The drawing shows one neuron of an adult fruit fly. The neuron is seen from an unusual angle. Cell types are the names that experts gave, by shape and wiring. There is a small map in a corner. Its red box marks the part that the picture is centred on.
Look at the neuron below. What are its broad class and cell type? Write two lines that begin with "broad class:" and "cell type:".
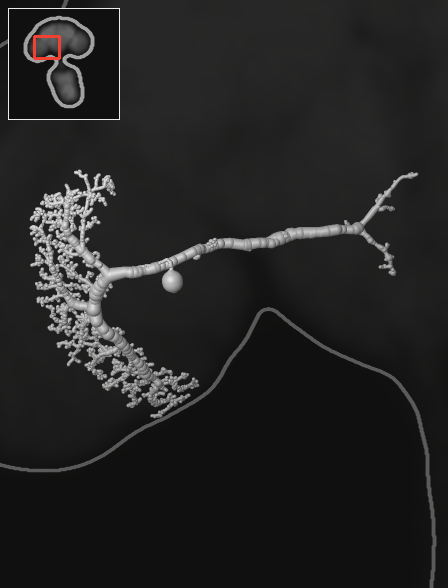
broad class: visual projection neuron
cell type: VS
